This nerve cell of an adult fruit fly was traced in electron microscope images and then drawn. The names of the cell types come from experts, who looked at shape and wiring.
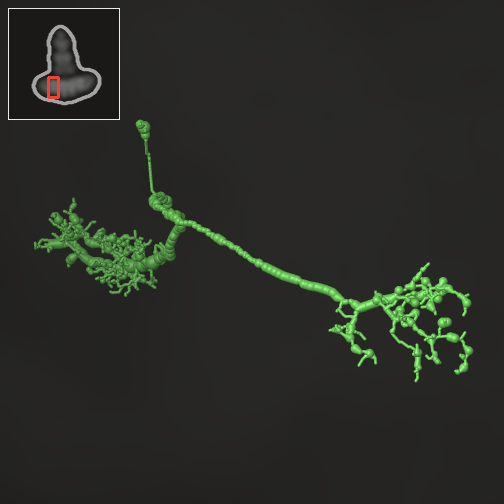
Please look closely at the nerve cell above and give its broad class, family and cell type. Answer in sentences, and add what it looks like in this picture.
Its broad class is visual projection neuron. Its family is hemilineage VPNd2. The cell type is LC10a. The picture shows dozens of branch ends. As drawn here it is wider than it is tall.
